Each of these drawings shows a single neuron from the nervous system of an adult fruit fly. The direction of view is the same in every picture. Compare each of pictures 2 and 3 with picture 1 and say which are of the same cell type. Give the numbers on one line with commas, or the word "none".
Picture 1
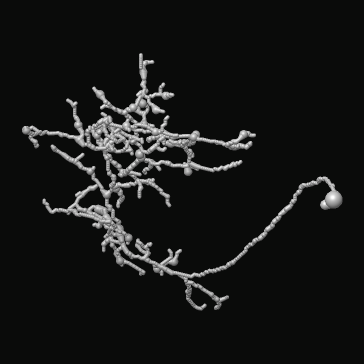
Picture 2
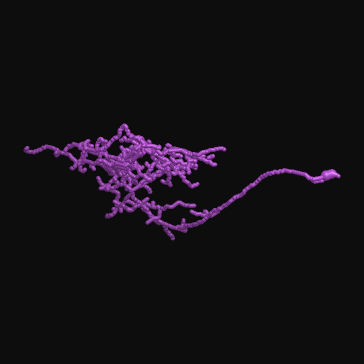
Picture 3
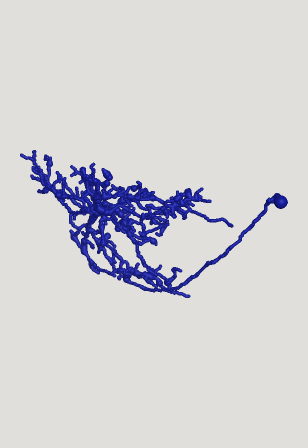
none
